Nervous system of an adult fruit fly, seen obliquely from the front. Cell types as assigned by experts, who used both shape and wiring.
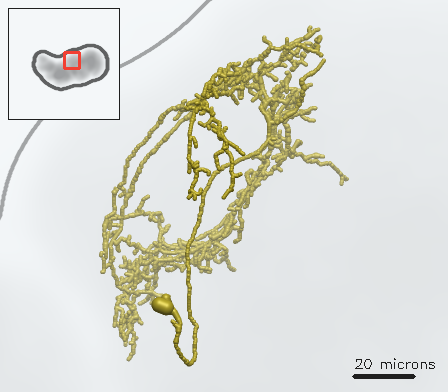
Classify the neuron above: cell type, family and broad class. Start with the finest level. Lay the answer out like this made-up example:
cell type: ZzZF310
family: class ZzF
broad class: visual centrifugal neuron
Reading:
cell type: SLP098
family: hemilineage SIPa1_ventral
broad class: central-brain intrinsic neuron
